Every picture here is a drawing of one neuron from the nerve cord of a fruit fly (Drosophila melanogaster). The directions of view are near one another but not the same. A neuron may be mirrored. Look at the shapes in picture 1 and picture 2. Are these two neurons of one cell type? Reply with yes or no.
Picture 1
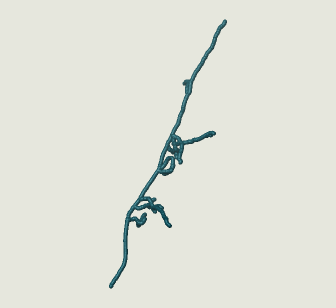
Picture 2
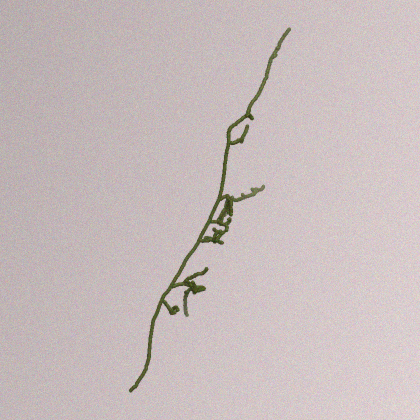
yes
